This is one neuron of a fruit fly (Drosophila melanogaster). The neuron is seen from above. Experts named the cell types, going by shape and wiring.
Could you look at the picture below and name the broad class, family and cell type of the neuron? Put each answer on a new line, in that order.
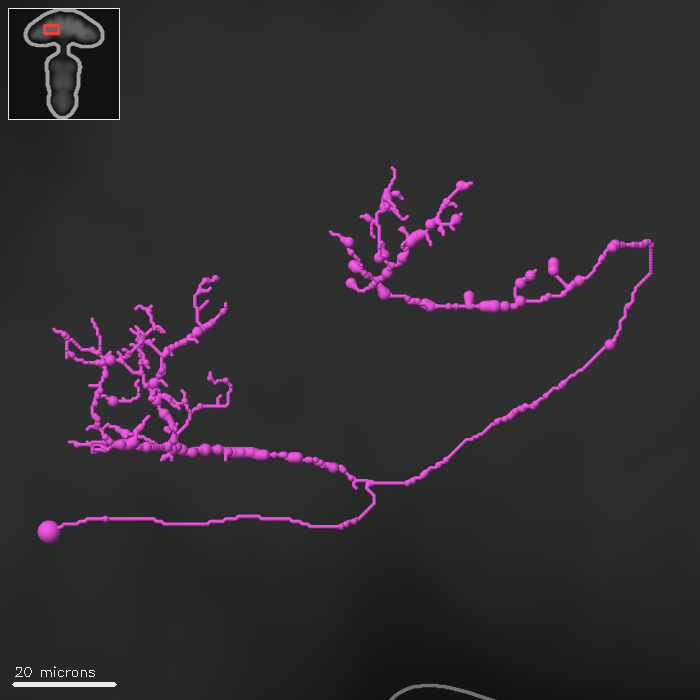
central-brain intrinsic neuron
hemilineage DL2_dorsal
LHPV5d1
